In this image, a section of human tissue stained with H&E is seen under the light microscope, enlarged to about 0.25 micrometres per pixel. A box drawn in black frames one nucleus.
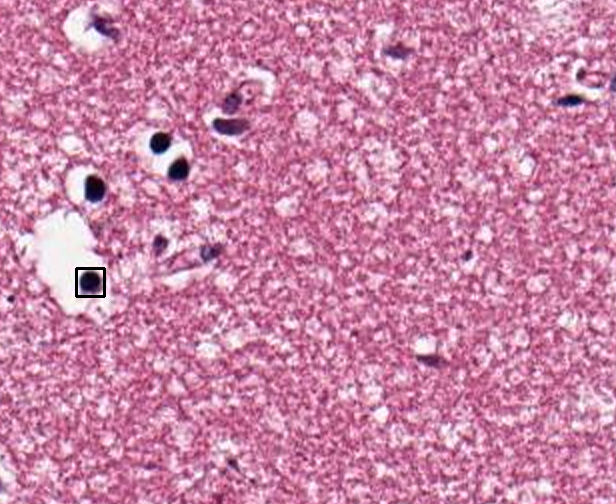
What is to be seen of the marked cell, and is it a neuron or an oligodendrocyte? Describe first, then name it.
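The nucleus is round with a smooth, sharp outline. The nucleus is evenly and very darkly stained, with no visible internal detail, darker than the paler, more irregular nuclei up and to its right. It resembles in size and darkness the other round dark nuclei lying a short way above it. No rim of pink cytoplasm can be made out around the nucleus; it borders directly on unstained clear space. It is an oligodendrocyte.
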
